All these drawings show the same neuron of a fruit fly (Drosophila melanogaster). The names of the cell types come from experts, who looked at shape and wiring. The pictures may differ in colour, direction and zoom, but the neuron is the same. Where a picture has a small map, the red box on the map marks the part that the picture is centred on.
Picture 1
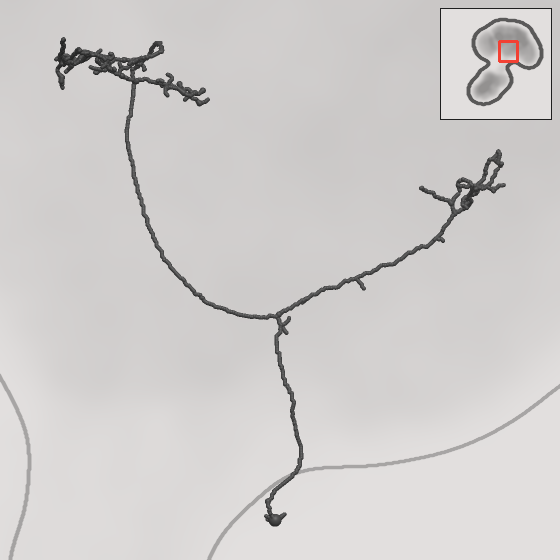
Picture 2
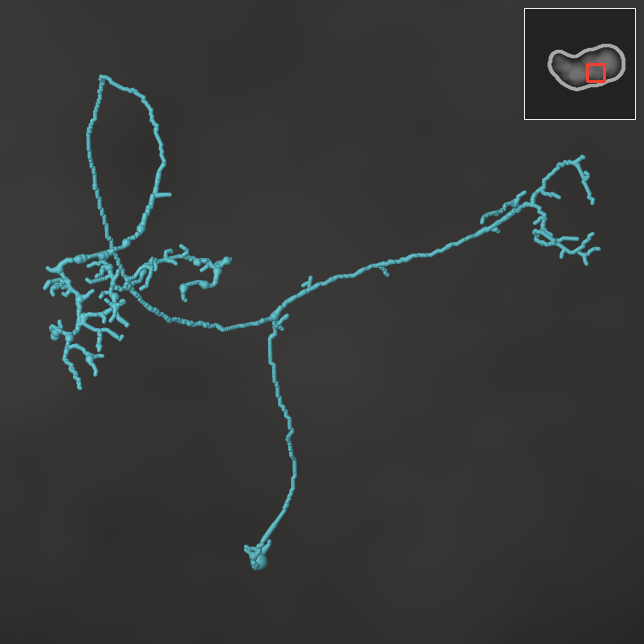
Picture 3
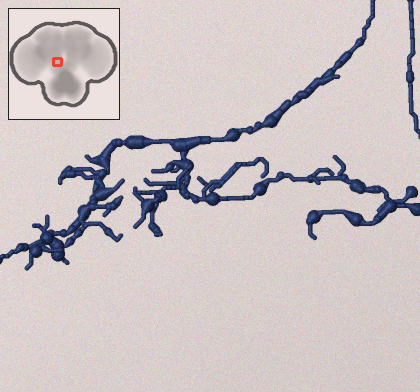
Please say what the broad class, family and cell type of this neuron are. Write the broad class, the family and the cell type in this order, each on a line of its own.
central-brain intrinsic neuron
hemilineage LB3
AMMC007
